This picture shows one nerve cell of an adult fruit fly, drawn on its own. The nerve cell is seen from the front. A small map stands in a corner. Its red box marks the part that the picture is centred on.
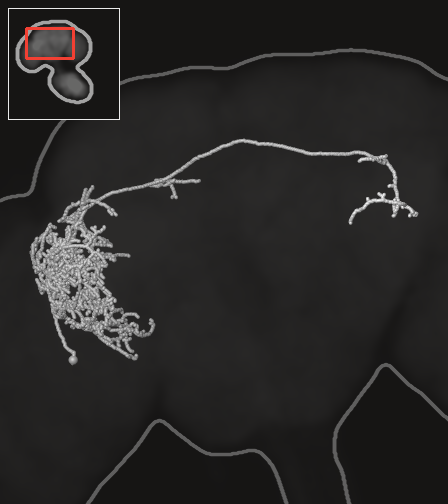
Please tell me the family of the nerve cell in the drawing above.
hemilineage VLPl&p2_lateral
